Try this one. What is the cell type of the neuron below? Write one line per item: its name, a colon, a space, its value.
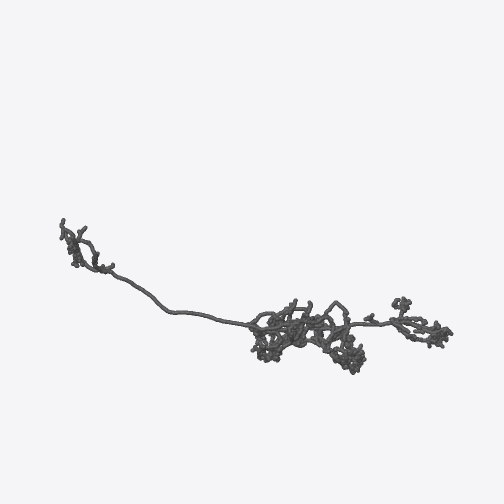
cell type: AN08B013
